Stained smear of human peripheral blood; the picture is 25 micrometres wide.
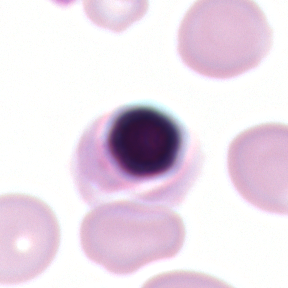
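Normoblast, the cell in the middle. Notice that its nucleus sits off-centre, toward the upper right, with a thin pale halo around it. Look closely and you will find no nucleoli in the nucleus and no granules in the cytoplasm.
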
